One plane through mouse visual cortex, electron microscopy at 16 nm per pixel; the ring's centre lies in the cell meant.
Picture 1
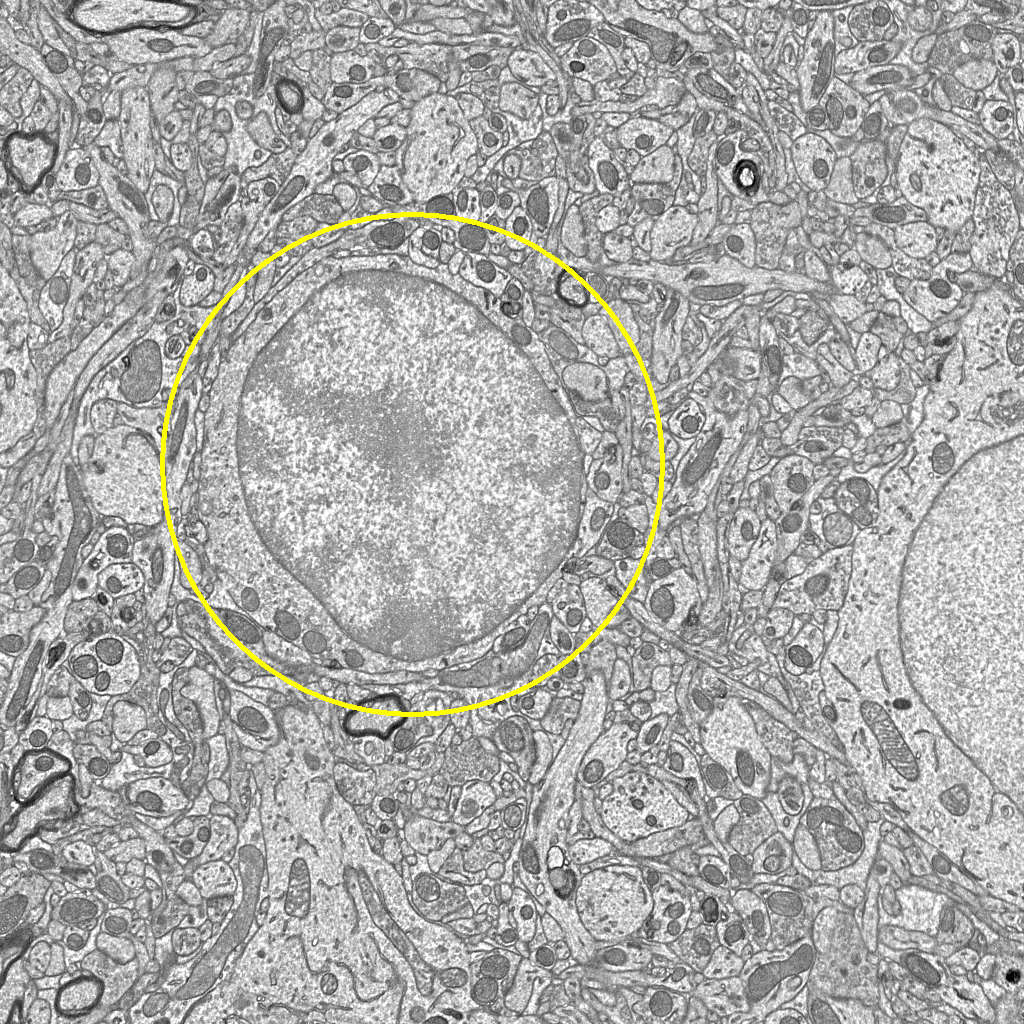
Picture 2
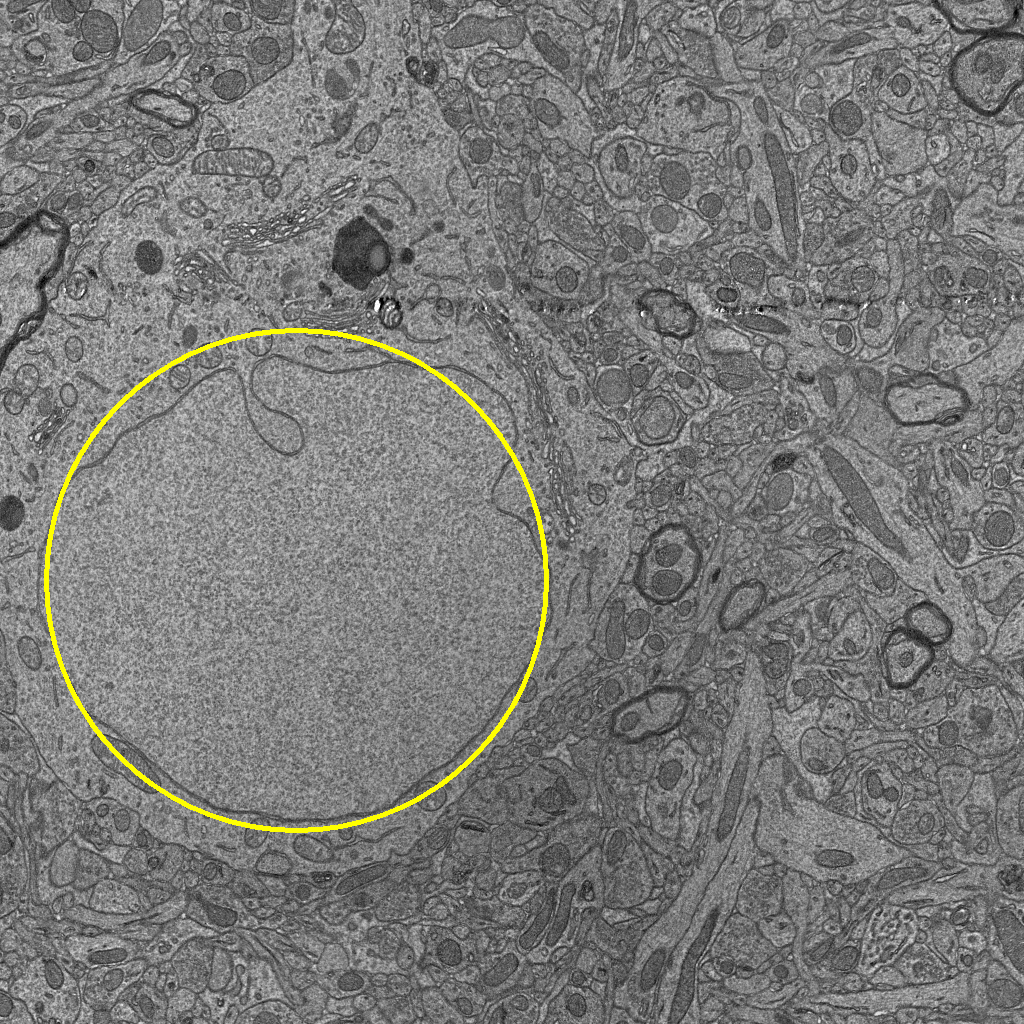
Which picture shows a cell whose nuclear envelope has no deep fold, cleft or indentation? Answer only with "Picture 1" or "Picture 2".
Picture 1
